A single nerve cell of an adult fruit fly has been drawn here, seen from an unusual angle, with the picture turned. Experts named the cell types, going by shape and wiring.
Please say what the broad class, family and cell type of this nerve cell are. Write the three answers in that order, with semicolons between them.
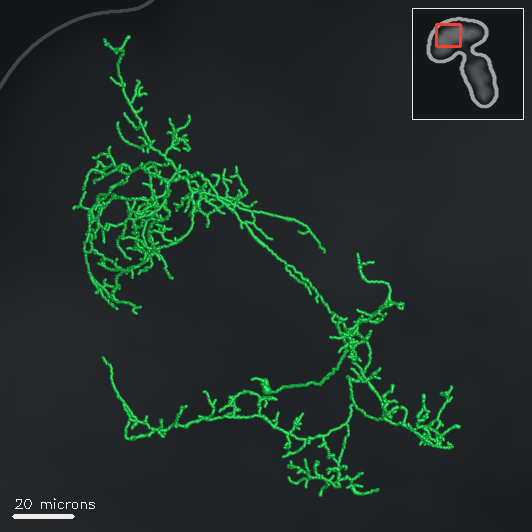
central-brain intrinsic neuron; hemilineage DM1_antero_dorsal; ATL028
